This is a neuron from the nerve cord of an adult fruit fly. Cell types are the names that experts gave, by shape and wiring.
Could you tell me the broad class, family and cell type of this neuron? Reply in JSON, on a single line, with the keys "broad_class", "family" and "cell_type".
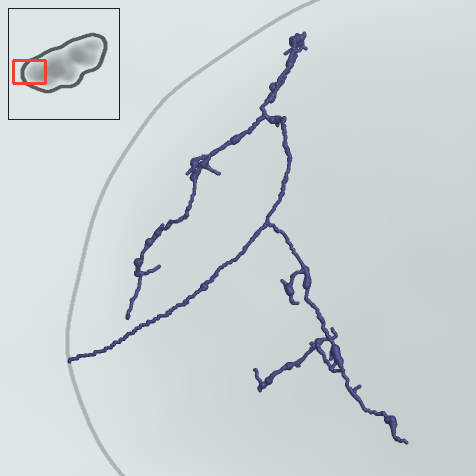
{"broad_class": "descending neuron", "family": "hemilineage MX12", "cell_type": "DNge019"}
